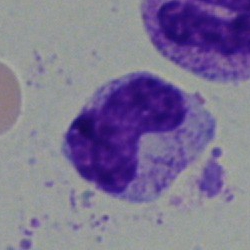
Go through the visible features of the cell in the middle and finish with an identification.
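Bean-shaped, the nucleus carries a deep notch on its right side; it fills most of the cell and lies towards the left. Its chromatin is dark purple and coarsely clumped, while fine purplish granules are held in the cytoplasm. The cell shown is a band neutrophil.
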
